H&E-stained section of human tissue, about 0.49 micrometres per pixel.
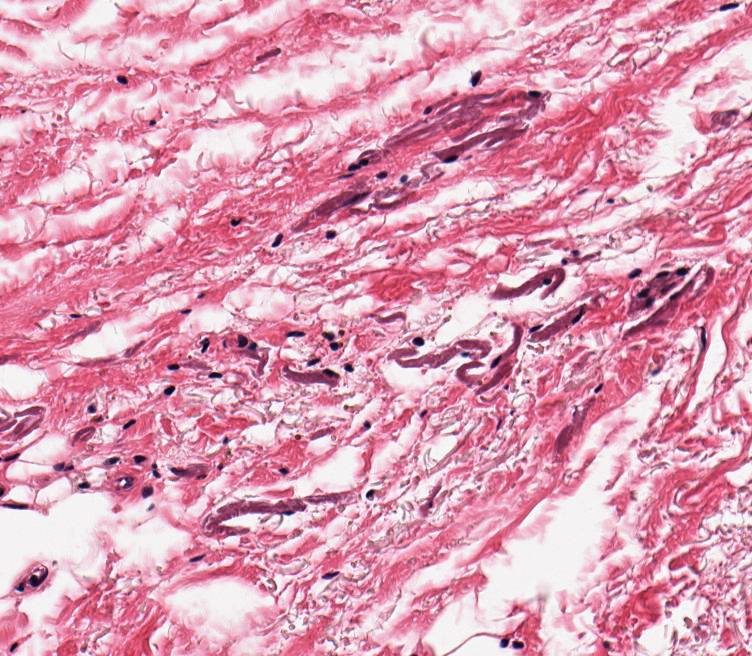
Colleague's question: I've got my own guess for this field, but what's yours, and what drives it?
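First, the tissue: dermis. Second, composition: fibrous connective tissue fills the field, with no epithelium. Third, nuclei: small, dark, mostly elongated.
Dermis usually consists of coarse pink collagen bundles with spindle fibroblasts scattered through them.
Fourth, other features: white clefts split the collagen bundles, most regularly at upper left, and darker purplish-pink wavy, curled strands lie scattered, mostly across the middle.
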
